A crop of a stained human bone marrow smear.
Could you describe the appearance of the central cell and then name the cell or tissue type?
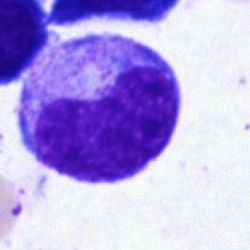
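This one's got a round, smooth outline. Its nucleus is indented along the upper border, so it comes out kidney-shaped. That nucleus takes up the lower part of the cell, which leaves most of the cytoplasm over in the upper left. You'll spot fine pinkish-purple granules scattered through that cytoplasm. It's a metamyelocyte.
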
